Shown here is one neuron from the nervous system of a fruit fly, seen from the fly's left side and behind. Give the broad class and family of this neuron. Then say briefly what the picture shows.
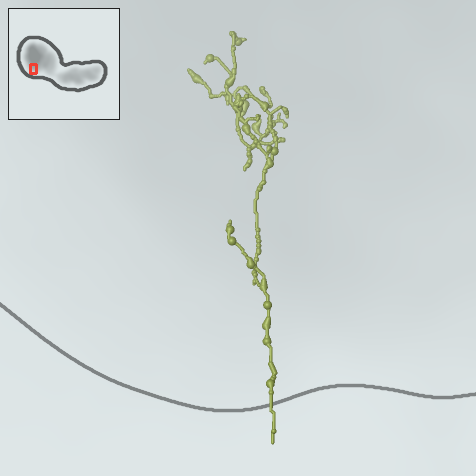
It is a sensory neuron entering the brain. The name of its family is class gustatory. The drawing shows no cell body. In this view it is more than twice as tall as it is wide.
